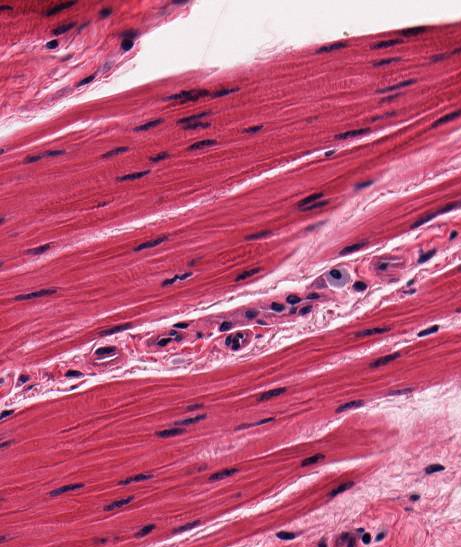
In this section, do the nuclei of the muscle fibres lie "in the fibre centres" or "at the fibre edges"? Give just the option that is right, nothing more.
In the fibre centres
